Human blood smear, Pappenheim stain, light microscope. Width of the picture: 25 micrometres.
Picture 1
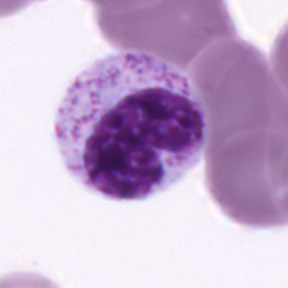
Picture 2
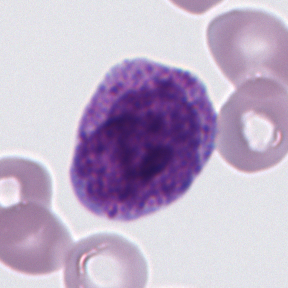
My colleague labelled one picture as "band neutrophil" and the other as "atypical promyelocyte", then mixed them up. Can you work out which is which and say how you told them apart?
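Picture 1 shows a band neutrophil; picture 2 shows an atypical promyelocyte. The band neutrophil measures about 13 micrometres across, whereas the atypical promyelocyte is oval, about 15 by 12 micrometres, with a smooth, unbroken edge and no projections or blebs on its surface. In the band neutrophil the chromatin is dark purple and coarsely clumped, no nucleoli are visible, and the nucleus occupies about 50% of the cell's area, lying toward the lower right of the cell.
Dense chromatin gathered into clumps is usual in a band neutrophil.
The cytoplasm of the band neutrophil is pale pinkish-lilac, while in the atypical promyelocyte numerous dark purple granules are scattered across the cytoplasm and over the nucleus as well.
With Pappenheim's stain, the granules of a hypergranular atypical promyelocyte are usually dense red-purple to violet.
Neither cell shows vacuoles in its cytoplasm. Red cells lie against the right side of the band neutrophil, and a single red cell touches the atypical promyelocyte on its right.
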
